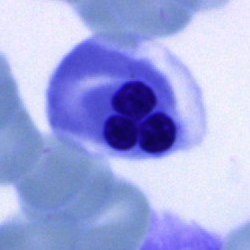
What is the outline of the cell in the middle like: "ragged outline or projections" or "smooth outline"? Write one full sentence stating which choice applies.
The edge of the cell is smooth and even.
